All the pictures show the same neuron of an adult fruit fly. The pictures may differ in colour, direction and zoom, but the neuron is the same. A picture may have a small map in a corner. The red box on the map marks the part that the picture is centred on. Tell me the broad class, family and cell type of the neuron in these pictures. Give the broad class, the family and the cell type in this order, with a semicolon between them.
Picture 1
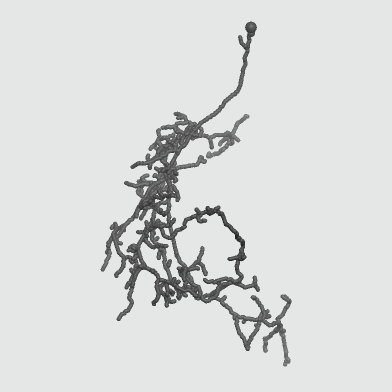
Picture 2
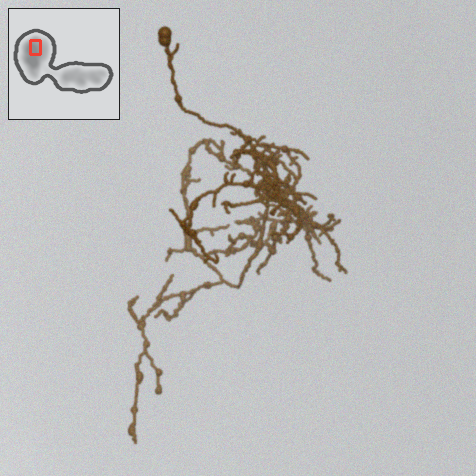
central-brain intrinsic neuron; hemilineage VLPl2_posterior; CB2127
